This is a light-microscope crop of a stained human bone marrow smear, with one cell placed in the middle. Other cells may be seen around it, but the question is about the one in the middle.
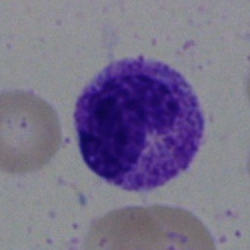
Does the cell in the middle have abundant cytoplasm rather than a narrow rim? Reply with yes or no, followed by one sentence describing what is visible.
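No. A dark nuclear mass fills most of the cell.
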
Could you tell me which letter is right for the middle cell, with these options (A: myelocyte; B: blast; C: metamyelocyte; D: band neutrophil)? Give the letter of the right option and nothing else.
C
